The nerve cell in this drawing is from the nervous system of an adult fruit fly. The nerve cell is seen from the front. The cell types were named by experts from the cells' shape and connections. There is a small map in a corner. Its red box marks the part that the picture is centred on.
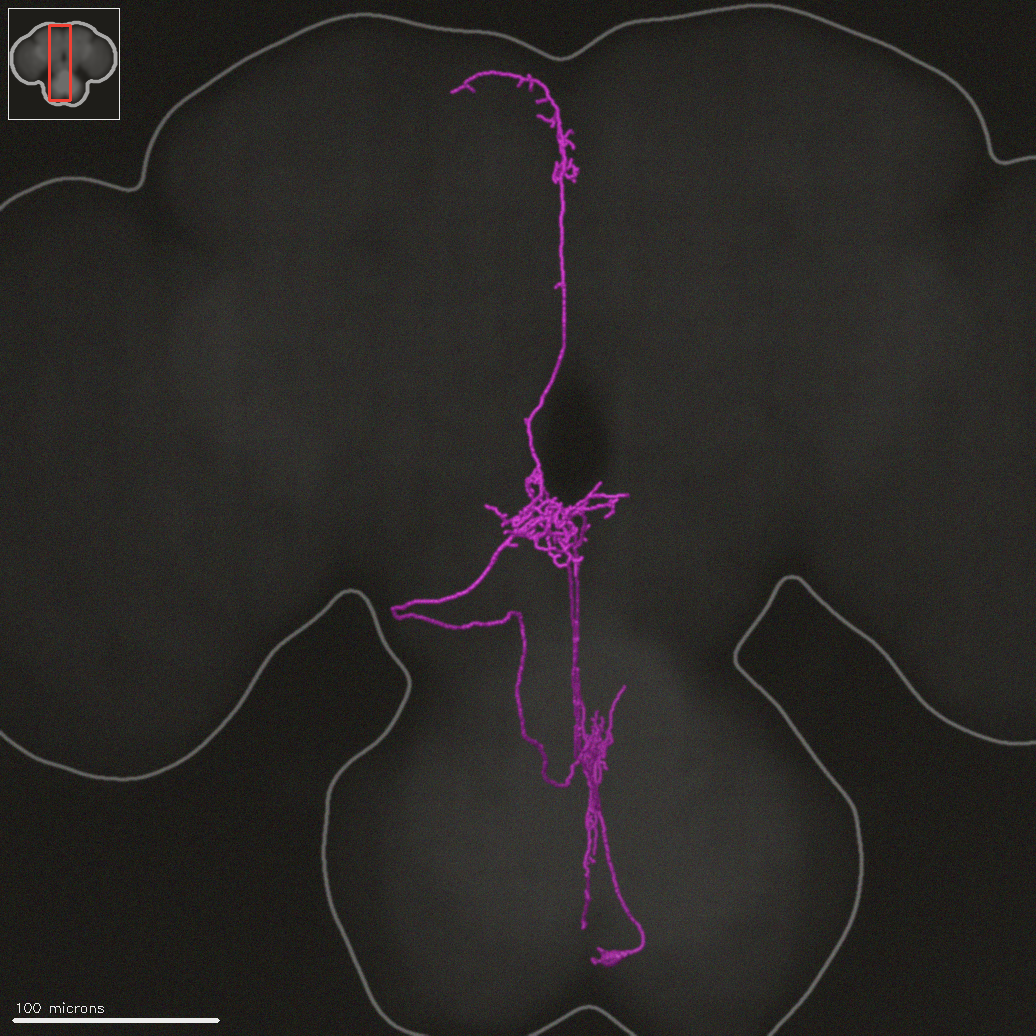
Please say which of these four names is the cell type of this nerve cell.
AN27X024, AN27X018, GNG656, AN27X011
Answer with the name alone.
AN27X024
